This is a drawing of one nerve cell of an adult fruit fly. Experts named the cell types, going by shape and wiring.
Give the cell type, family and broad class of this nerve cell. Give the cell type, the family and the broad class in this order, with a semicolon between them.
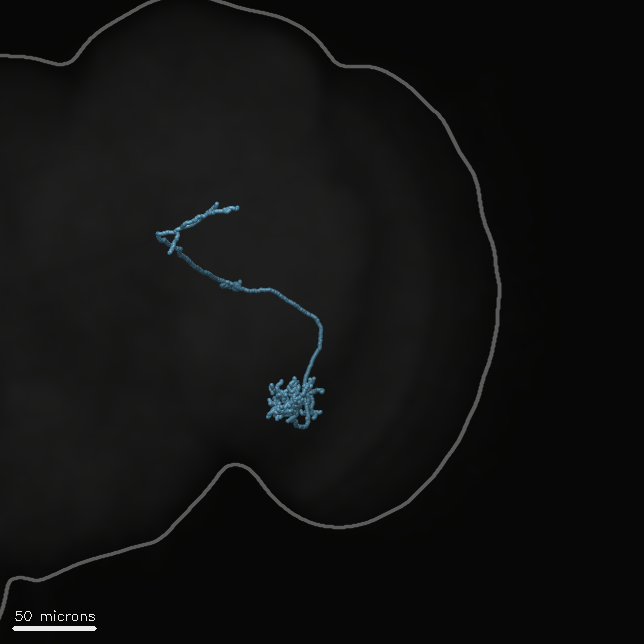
LLPC4; LLPC; visual projection neuron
